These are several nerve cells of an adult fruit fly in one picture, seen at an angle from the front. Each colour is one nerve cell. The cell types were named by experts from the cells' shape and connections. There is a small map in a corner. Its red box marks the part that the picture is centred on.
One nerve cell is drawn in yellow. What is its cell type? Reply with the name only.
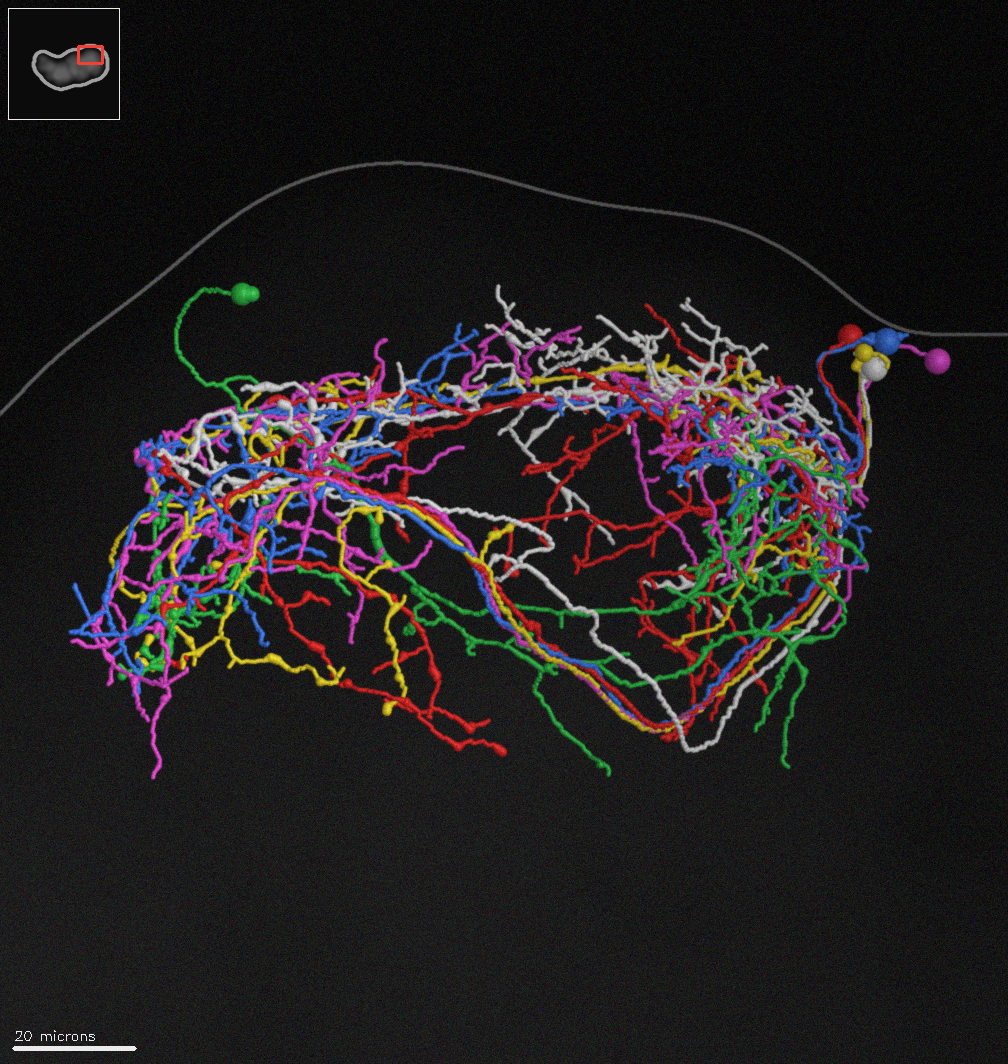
LHAD1b1_b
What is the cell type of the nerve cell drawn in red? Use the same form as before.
CB2667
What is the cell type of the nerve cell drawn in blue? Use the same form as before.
CB1289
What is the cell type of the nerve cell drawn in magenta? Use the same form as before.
CB1697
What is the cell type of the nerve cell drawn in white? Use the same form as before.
LHAD1b5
